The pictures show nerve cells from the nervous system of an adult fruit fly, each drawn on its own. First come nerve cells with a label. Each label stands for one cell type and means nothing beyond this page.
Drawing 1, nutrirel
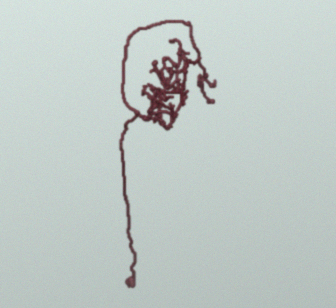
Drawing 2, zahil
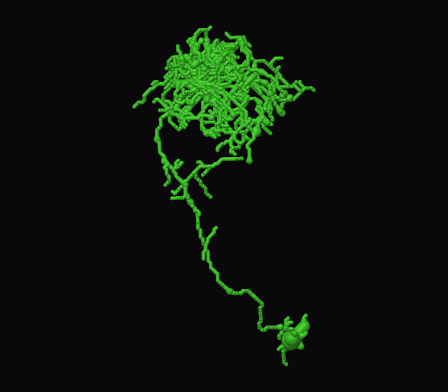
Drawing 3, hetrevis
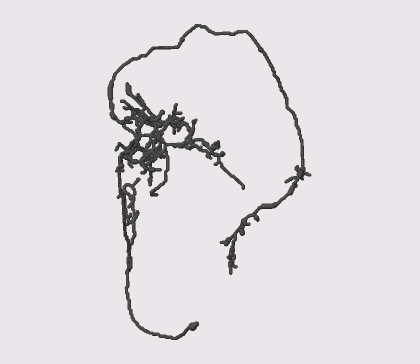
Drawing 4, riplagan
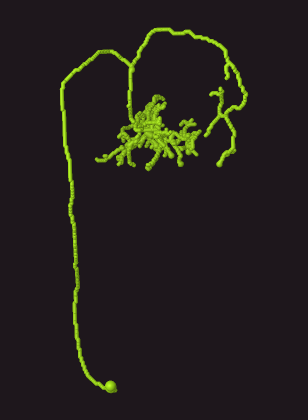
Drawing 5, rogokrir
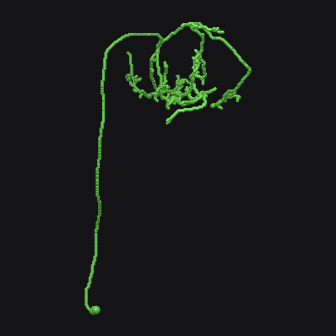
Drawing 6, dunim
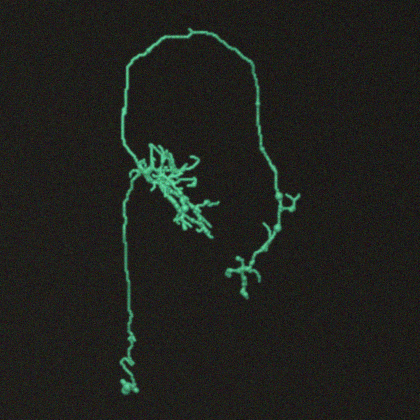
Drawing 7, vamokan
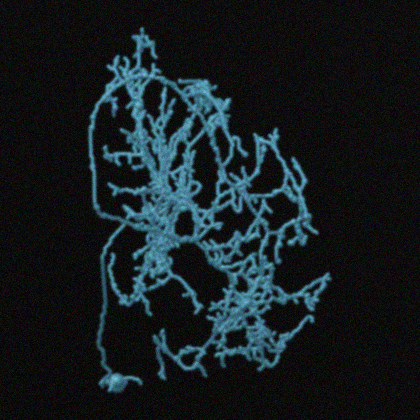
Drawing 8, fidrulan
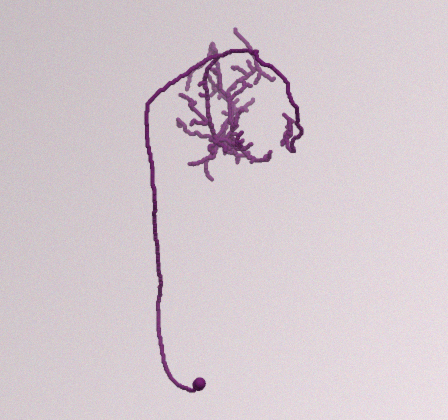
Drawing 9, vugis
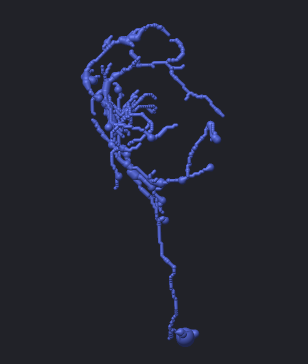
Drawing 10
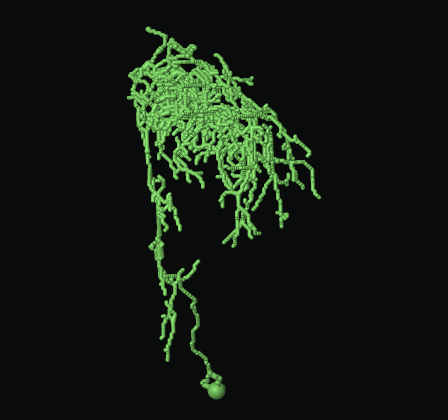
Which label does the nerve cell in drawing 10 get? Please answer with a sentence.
It belongs to zahil.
